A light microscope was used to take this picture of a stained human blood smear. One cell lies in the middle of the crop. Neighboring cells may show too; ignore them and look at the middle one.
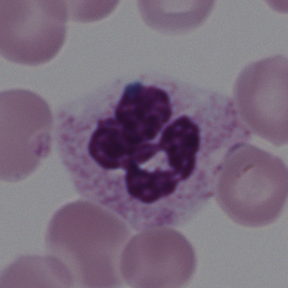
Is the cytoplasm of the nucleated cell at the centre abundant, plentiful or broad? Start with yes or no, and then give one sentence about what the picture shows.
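Yes. A wide rim of pale pinkish cytoplasm surrounds the nucleus.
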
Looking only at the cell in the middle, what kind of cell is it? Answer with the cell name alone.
neutrophil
